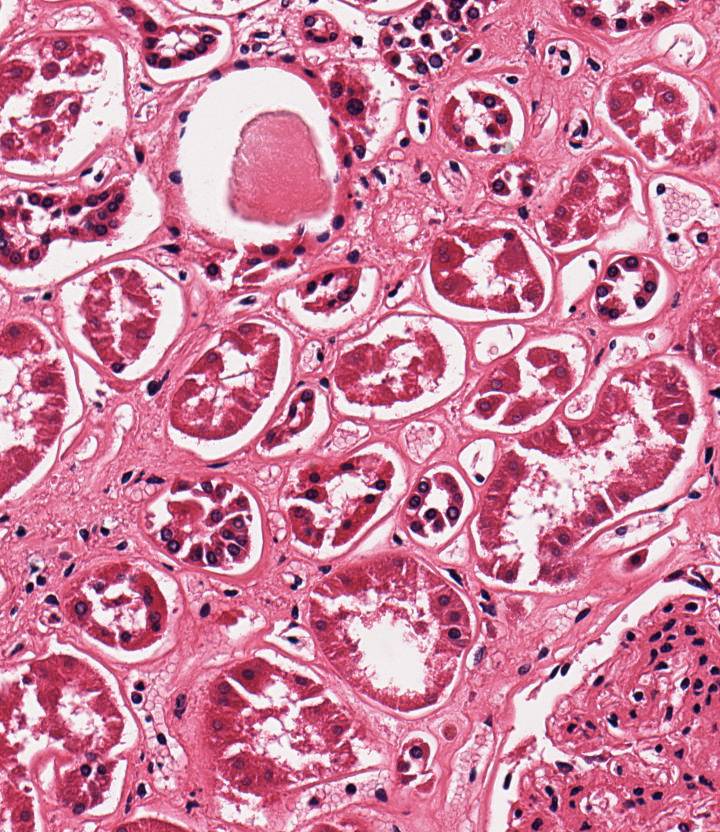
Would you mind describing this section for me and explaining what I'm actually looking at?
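Notice how the larger tubules have ragged, fluffy luminal surfaces, leaving irregular, partly filled lumens. Smaller tubular profiles between them have less cytoplasm and more closely set nuclei. Lower right, a rounded, densely cellular tuft is crowded with small dark nuclei. It's renal cortex.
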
